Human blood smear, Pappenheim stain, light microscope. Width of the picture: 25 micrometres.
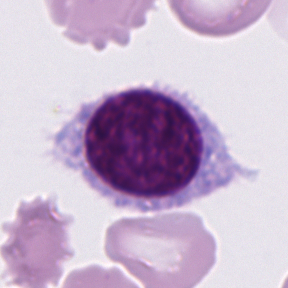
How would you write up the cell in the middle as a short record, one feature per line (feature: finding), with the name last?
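Shape: oval, long axis running left to right
Nucleus: round, no notch or indentation
Nucleolus: none distinct
Border: fine hair-like projections, clearest at left and right ends
Name: hairy cell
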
